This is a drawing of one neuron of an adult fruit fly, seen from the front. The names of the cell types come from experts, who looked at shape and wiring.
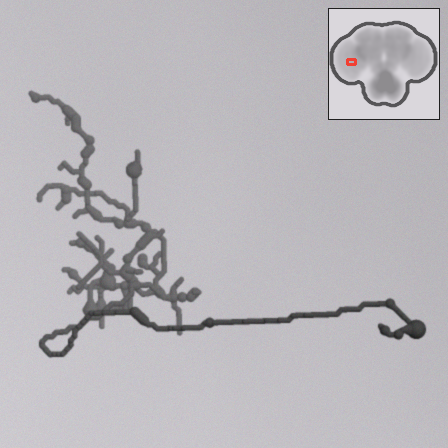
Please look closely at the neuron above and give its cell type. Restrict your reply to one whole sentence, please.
The cell type this neuron represents is Cm1.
